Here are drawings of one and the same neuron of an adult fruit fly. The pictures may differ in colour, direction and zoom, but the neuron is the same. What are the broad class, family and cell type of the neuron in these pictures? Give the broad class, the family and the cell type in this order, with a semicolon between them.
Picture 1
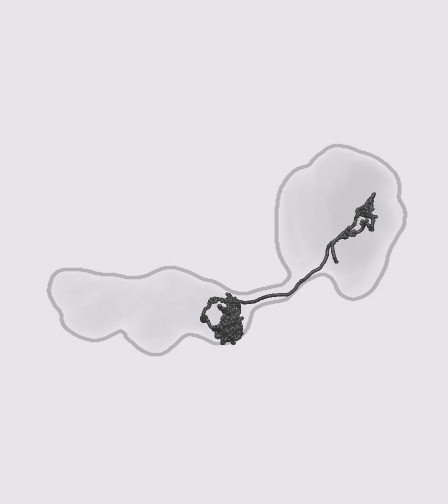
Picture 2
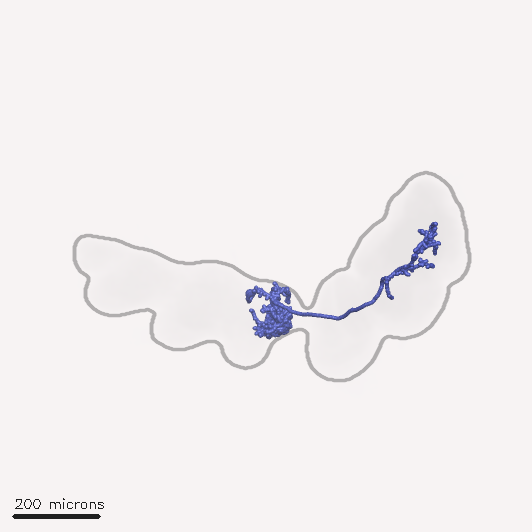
ascending neuron; hemilineage 03A; AN03A008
